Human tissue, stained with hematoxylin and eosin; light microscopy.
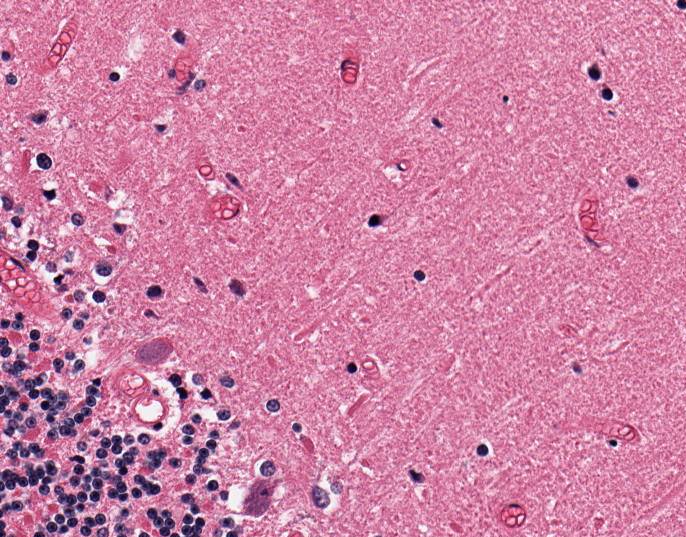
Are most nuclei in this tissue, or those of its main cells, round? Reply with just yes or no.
Yes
